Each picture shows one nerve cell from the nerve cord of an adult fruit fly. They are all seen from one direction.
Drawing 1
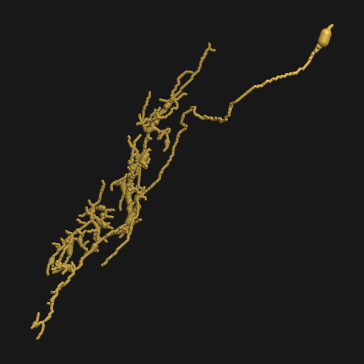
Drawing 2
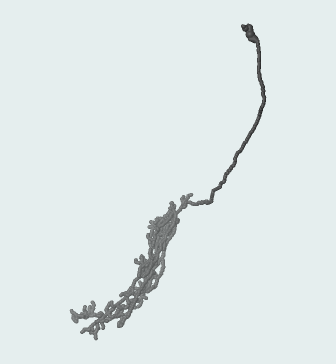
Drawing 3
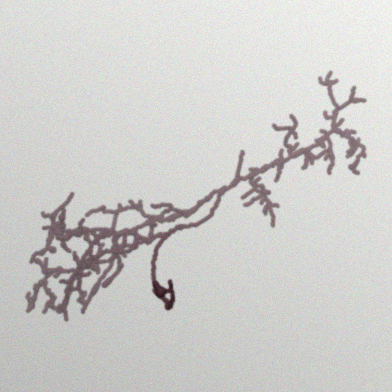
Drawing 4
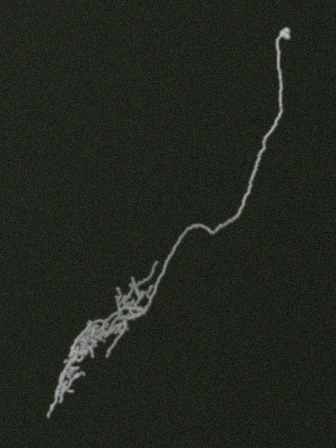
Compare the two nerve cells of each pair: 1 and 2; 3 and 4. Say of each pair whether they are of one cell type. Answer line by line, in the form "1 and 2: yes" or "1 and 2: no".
1 and 2: no
3 and 4: no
